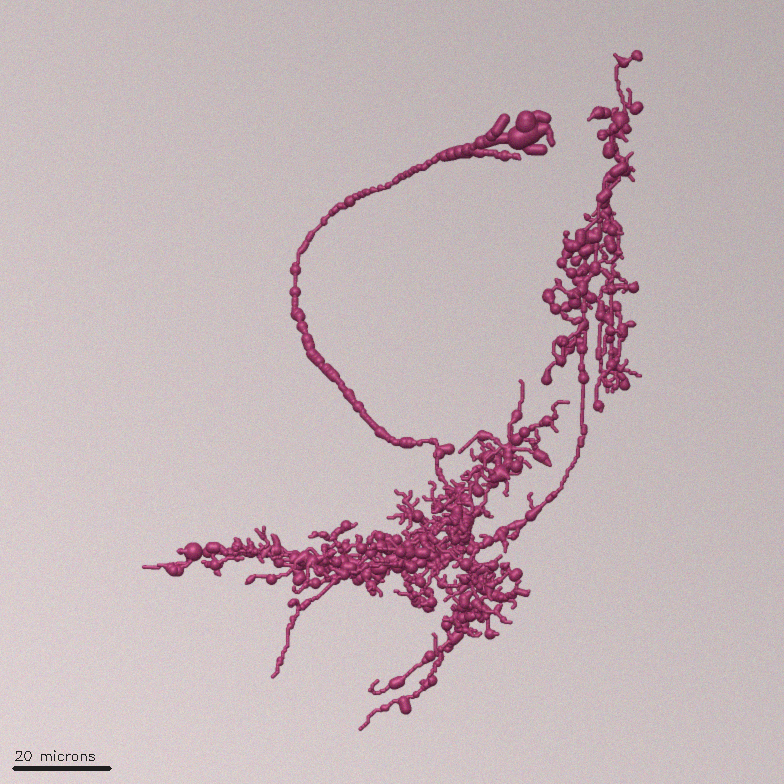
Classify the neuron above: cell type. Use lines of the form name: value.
cell type: AMMC038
